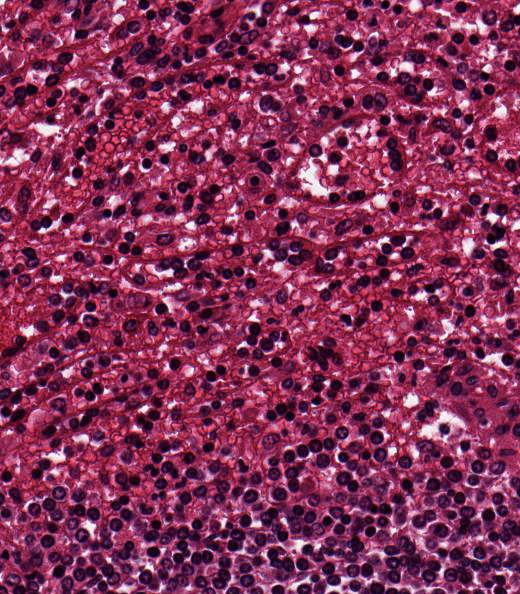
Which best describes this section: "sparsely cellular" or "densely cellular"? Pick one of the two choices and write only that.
Densely cellular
